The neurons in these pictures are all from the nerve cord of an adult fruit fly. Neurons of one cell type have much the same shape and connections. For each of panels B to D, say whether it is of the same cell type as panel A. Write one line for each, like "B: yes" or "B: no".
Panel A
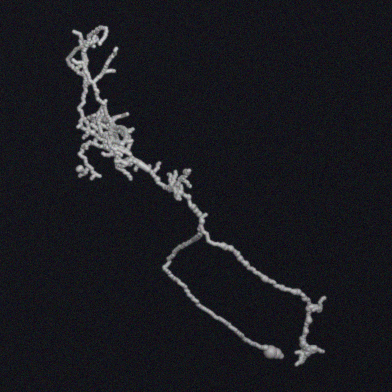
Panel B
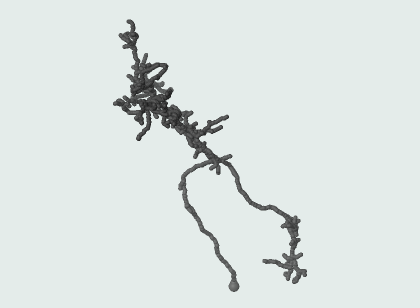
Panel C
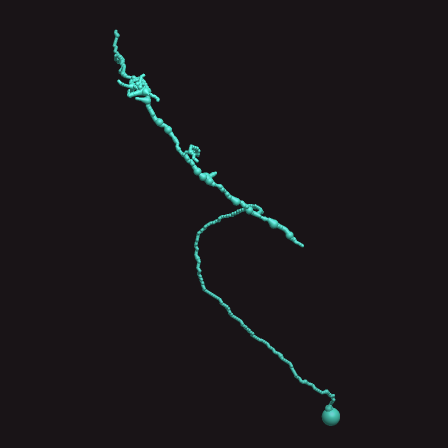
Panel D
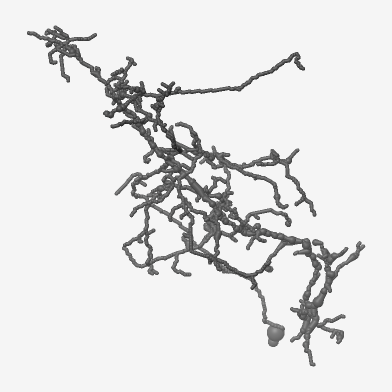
B: yes
C: yes
D: no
